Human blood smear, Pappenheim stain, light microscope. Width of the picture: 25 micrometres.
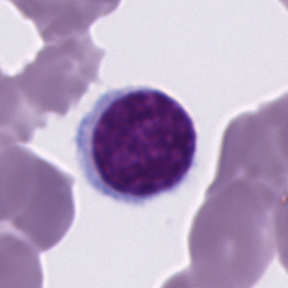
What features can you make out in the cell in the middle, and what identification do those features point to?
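A round outline bounds the cell. Its nucleus, also round, measures about 9 micrometres across and fills about 80% of the cell's area. The nucleus sits slightly toward the right side of the cell. The cytoplasm is pale blue and forms only a narrow rim around the nucleus. Answer: this is a hairy cell.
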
